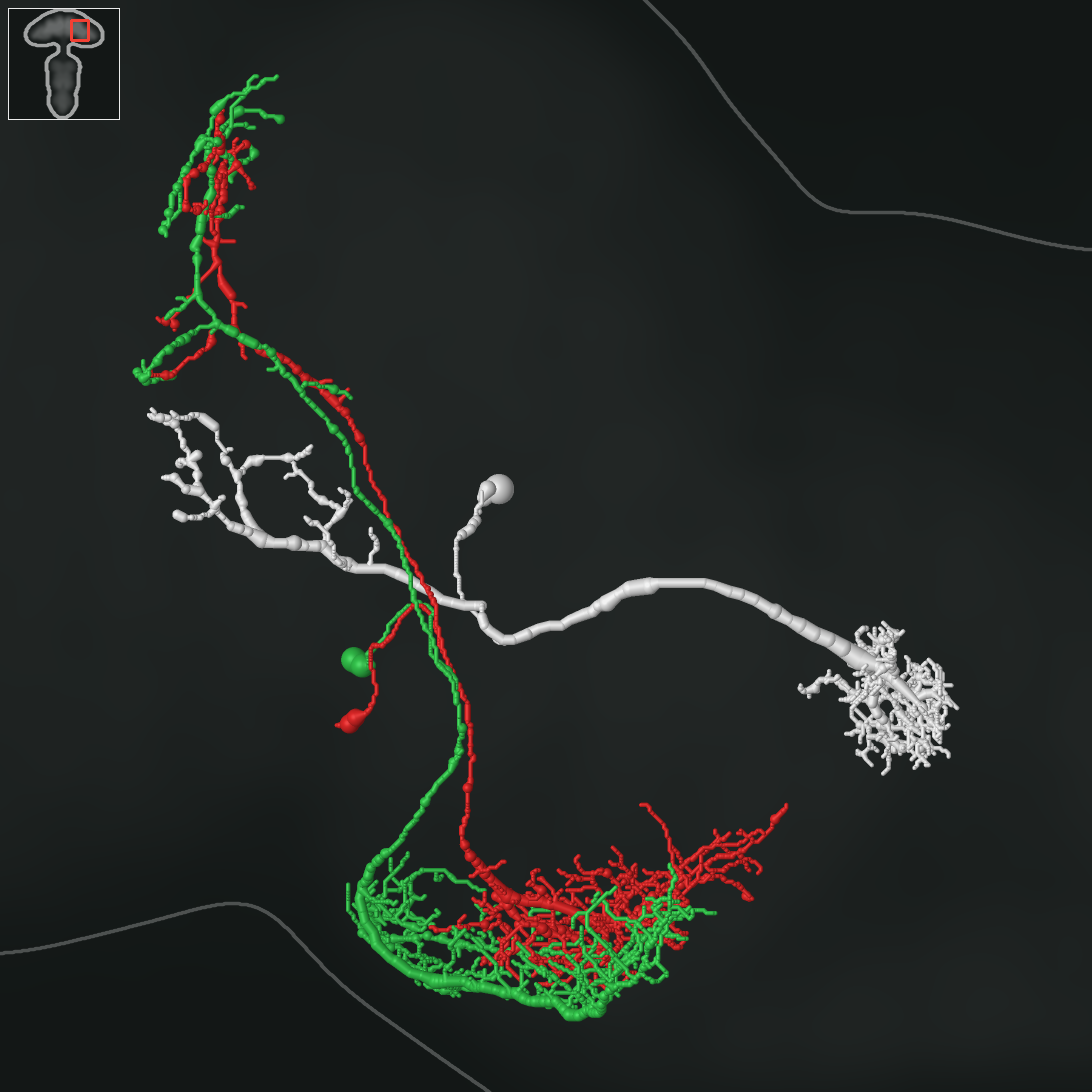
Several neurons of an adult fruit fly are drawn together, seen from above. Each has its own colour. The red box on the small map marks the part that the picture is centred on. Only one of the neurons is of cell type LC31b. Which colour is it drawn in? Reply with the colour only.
green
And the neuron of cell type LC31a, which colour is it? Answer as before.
red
